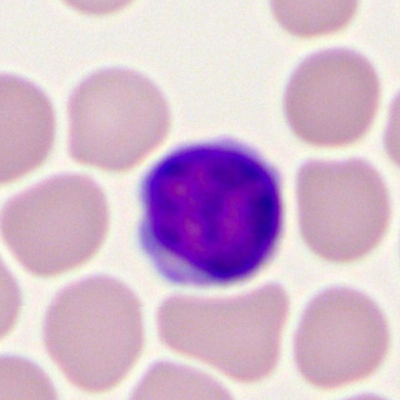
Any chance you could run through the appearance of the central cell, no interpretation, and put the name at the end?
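Looking first at the outline, I see it is roughly round. The chromatin is dense, dark purple and coarsely clumped. I can make out only a scant rim of pale blue cytoplasm, clearest as a crescent at the lower left. This one is a lymphocyte.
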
